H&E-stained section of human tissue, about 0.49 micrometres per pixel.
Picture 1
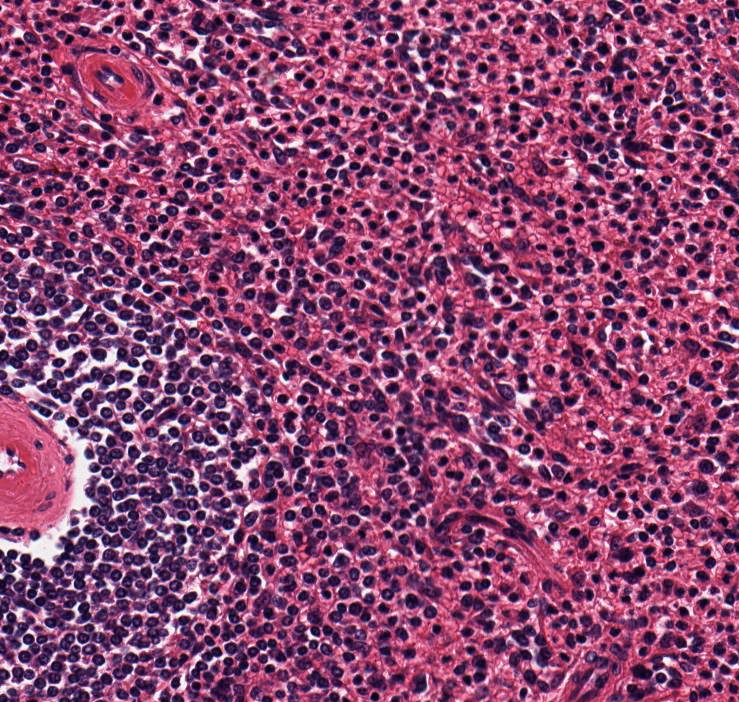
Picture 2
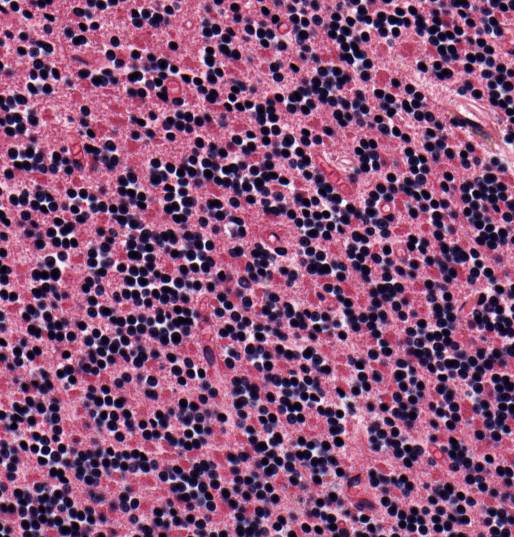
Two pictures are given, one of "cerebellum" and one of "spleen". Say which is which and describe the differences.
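Let's put names on them first: picture 1 is spleen and picture 2 is cerebellum. The spleen field is solidly cellular, darker and denser on the left, paler and pinker on the right. In its lower left, small lymphocytes with round, dark nuclei and scant cytoplasm are packed tightly, while in the right half the round nuclei sit more loosely, with more eosinophilic material between them. Streaks of elongated, spindle-shaped nuclei run through the middle and lower right. In the cerebellum, most nuclei are small, round and dark, with almost no cytoplasm you can see around them. Between them you'll find many irregular pale pink, finely granular patches with no nuclei at all. A small vessel crosses the upper right corner obliquely, and there are no fat cells.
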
